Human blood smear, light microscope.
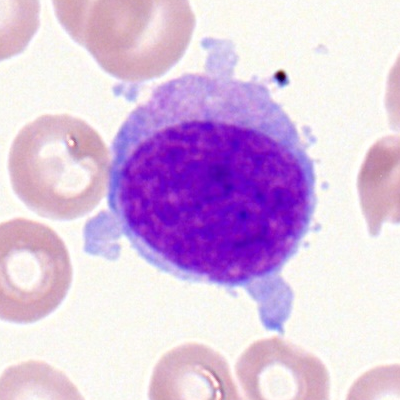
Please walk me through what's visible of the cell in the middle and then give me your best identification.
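First, the surface: ragged cytoplasmic projections make the outline irregular. Second, the nucleus fills most of the cell, leaving a modest rim of cytoplasm. Third, that cytoplasm shows no distinct coarse granules and no vacuoles. Last, the name: myeloblast.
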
